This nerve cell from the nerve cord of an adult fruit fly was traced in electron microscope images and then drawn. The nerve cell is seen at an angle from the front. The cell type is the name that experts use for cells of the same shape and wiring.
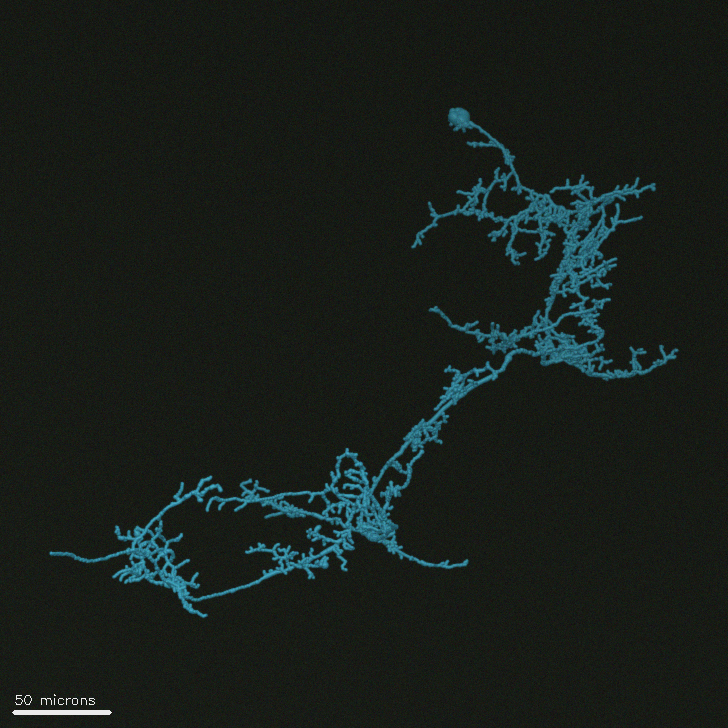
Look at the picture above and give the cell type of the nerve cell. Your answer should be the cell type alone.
ANXXX024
